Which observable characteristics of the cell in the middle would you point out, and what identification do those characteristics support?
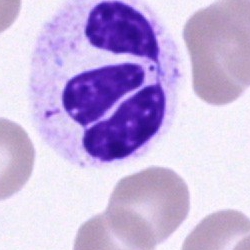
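The outline of the cell is round and smooth. Chromatin is dense and dark purple. No vacuoles are present in the cytoplasm. Answer: segmented neutrophil.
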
